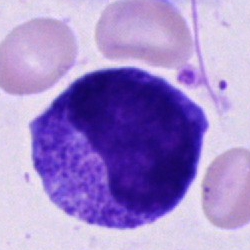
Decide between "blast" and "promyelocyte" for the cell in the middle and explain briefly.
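This is a promyelocyte. Its nucleus sits eccentrically, displaced toward the upper right of the cell. The chromatin stains dark purple and appears dense, and no nucleoli can be seen. Along the lower-left side, the cytoplasm forms a crescent.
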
